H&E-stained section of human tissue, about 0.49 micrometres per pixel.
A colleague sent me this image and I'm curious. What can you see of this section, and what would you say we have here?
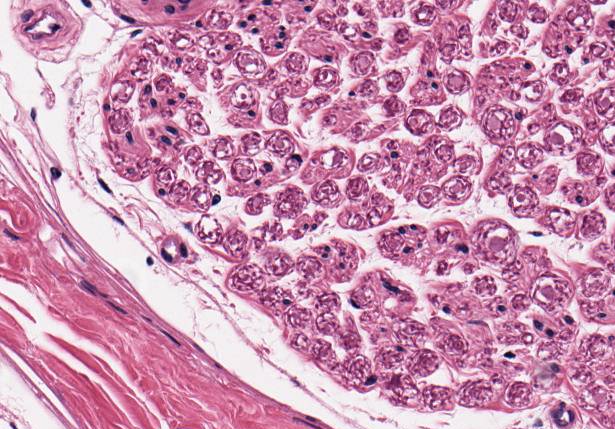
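First, most of the centre and right: a large bundle of closely packed round fibre profiles in cross section. Second, between these nerve fibres: small, dark, elongated nuclei, lying singly throughout. Third, the bundle's left edge: a thin bounding sheath of flattened cells with slender nuclei. Fourth, between bundle and lower left corner: a band of loose, pale, wispy connective tissue with few nuclei. This is tibial nerve.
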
